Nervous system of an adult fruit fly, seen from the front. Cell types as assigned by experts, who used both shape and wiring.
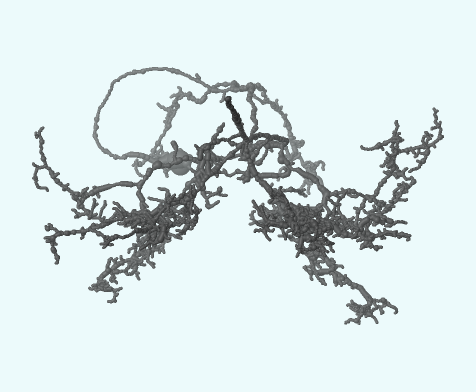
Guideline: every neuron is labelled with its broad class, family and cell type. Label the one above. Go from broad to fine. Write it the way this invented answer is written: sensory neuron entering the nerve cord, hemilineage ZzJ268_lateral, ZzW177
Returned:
ascending neuron, hemilineage 08B, AN08B012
